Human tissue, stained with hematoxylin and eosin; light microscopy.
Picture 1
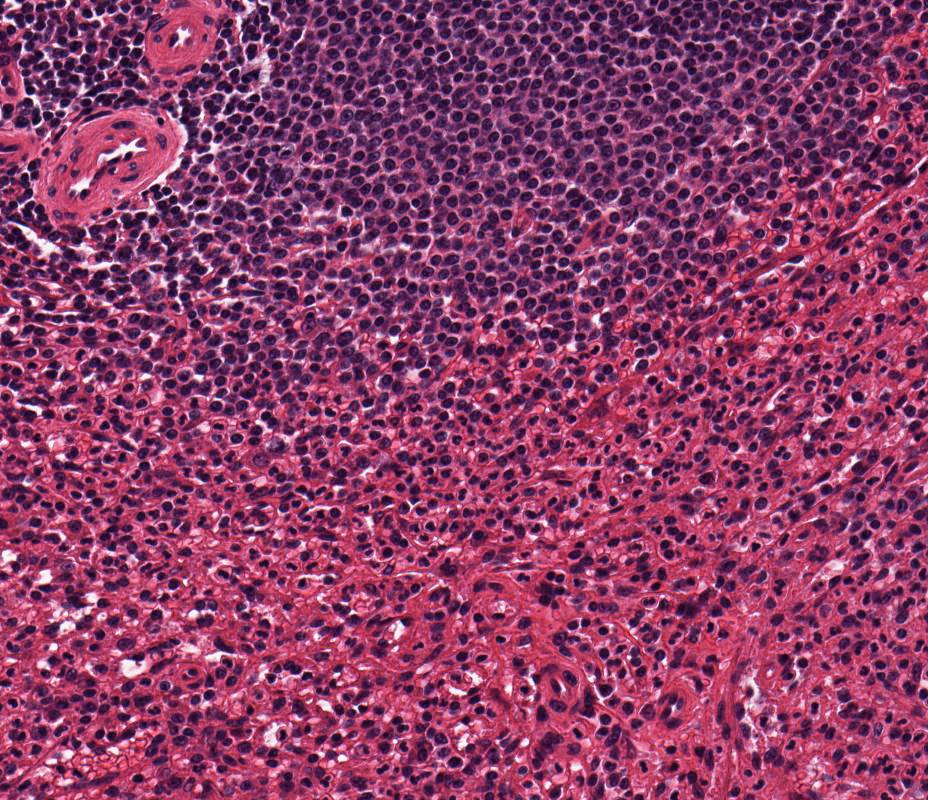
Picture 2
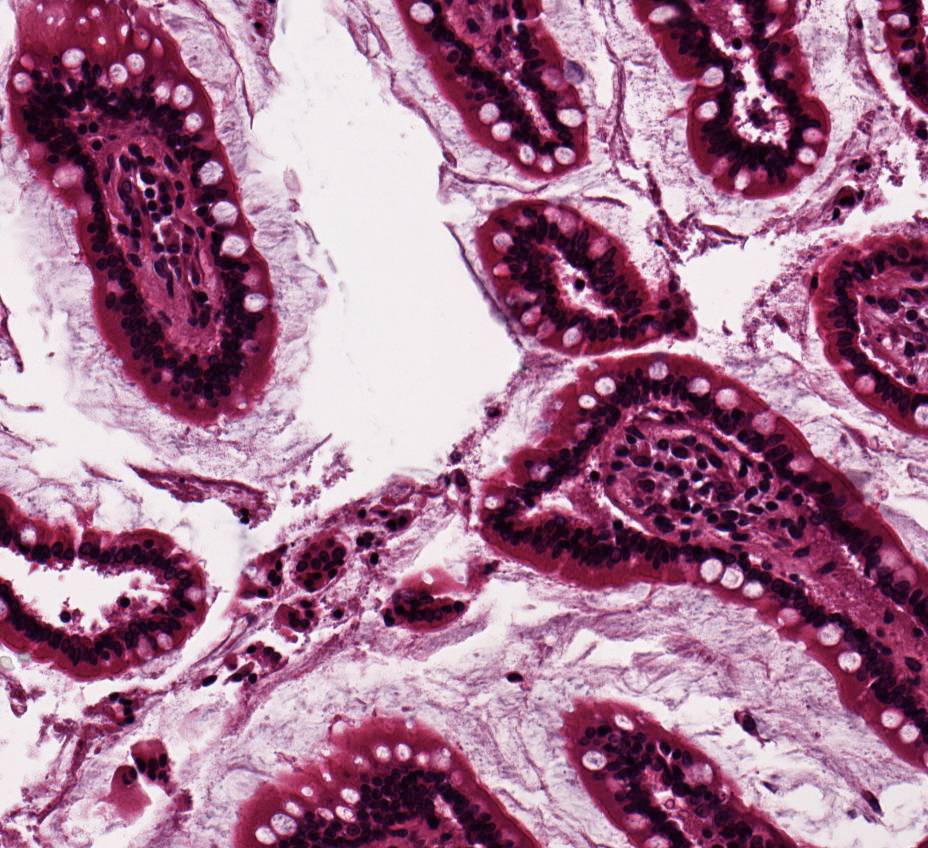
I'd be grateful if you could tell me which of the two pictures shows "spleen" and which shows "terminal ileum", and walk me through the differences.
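Here the spleen is picture 1 and the terminal ileum picture 2. In the spleen, the upper half is a dense, darker sheet of lymphocytes with small round dark nuclei and scant cytoplasm; the lower half is paler, pinker and looser. Notice two thick-walled vessels with concentric pink walls and slit-like lumens in the upper left corner. Picture 2 is filled with separate projections cut in different planes, each covered by one layer of tall columnar cells, dark nuclei toward the core, with goblet cells holding round pale vacuoles scattered along it.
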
